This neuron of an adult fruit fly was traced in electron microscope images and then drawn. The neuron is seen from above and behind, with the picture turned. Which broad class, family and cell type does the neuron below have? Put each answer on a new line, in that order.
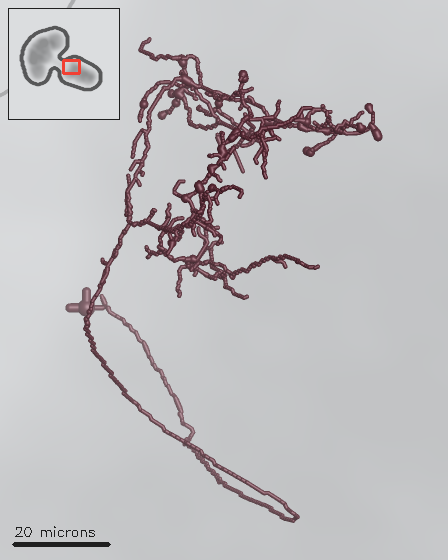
nerve-cord intrinsic neuron
hemilineage 02A
IN02A055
